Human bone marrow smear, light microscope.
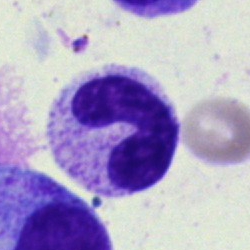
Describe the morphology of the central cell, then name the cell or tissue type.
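First, the outline: round and smooth. Next, the nucleus: a thick band bent into a C shape, its hollow opening towards the left of the cell. Then the chromatin: dense and dark purple. Last, the name: band neutrophil.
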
